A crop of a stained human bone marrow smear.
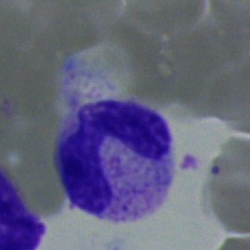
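Band neutrophil in a stained bone marrow smear: the nucleus is a thick curved band, dense dark purple throughout, wrapping around a pale area that opens toward the lower right. Pale lilac cytoplasm with fine purple granules fills the hollow of the curve.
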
